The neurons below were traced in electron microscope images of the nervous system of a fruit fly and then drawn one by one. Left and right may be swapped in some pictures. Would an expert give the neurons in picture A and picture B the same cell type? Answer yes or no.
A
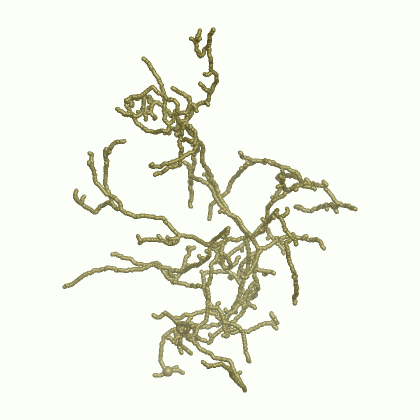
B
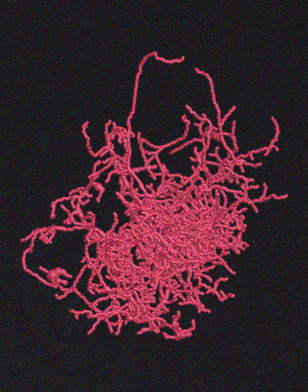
no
